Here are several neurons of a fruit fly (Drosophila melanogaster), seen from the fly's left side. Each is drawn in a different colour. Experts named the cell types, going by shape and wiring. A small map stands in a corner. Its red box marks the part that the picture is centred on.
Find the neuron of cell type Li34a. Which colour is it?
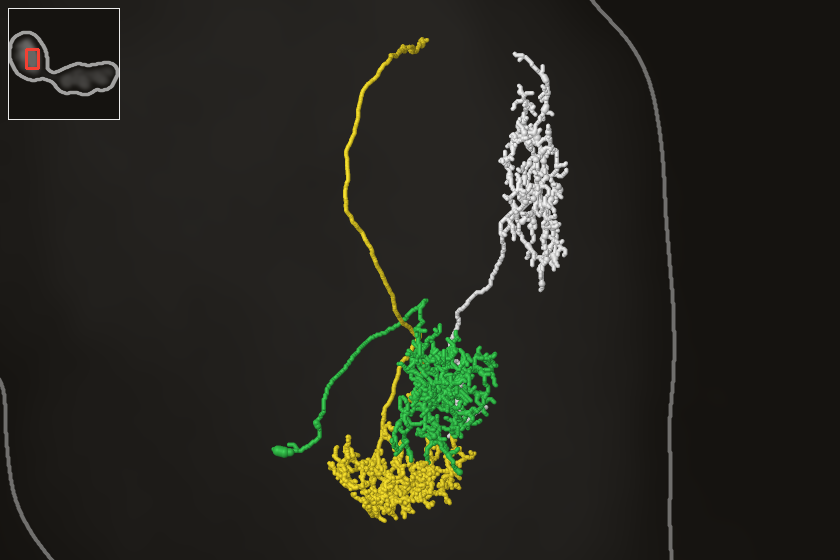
white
